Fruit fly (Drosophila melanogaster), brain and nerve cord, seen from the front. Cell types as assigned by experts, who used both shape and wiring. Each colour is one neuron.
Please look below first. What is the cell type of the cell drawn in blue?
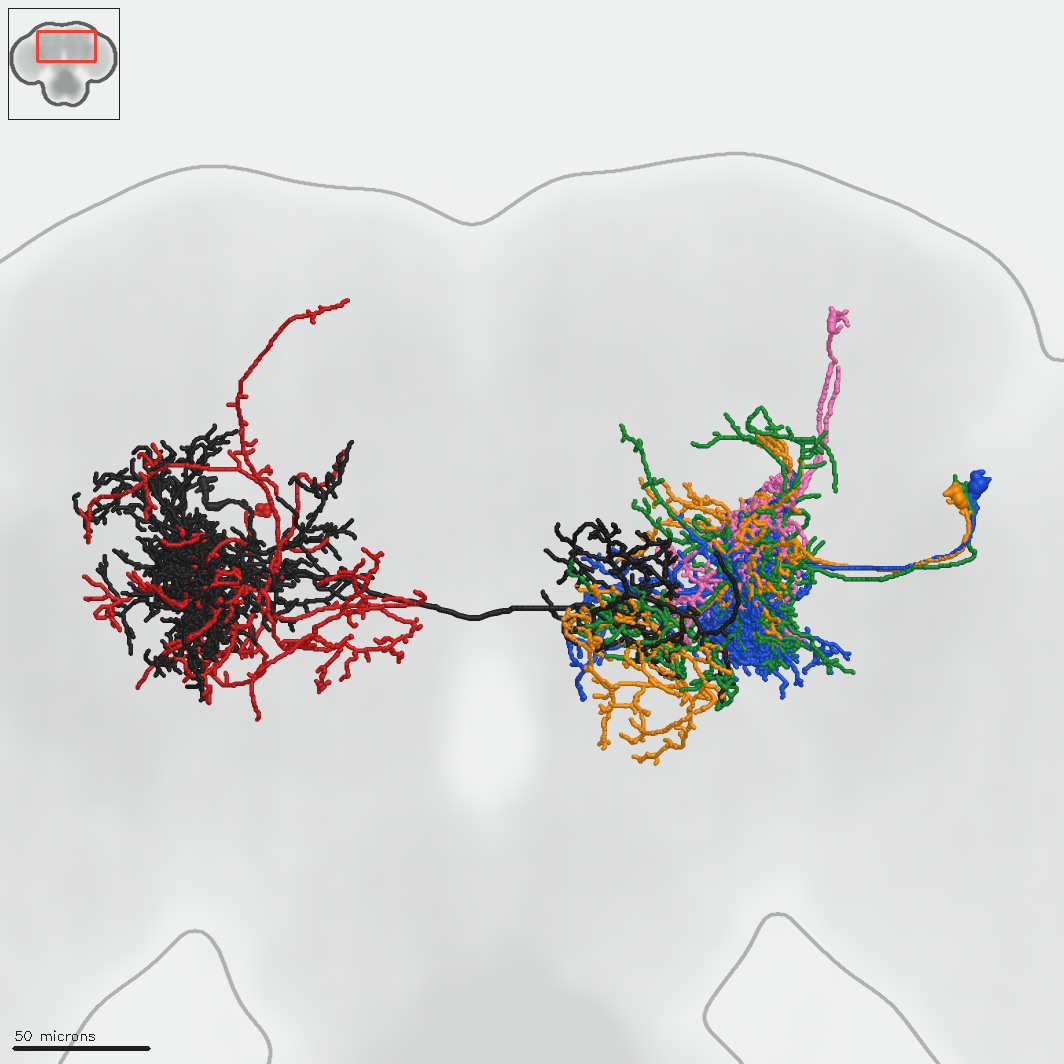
PVLP015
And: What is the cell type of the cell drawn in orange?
LAL054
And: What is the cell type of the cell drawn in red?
LAL303m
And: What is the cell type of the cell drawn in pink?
PVLP004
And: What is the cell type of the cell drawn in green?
LAL053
